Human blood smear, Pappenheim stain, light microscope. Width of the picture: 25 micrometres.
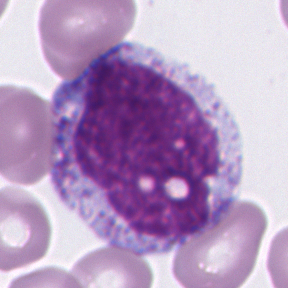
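Promyelocyte: the nucleated cell at the centre of this stained peripheral blood smear. In size, it is about 18 micrometres across, and its nucleus fills about 70% of the cell's area. The nuclear chromatin is finely stippled purple, with no coarse dark clumps. Within the nucleus, the two largest clear round spots lie side by side in its lower part. Around the nucleus, a pale blue-grey rim of cytoplasm runs on all sides, and fine violet granules are scattered through it.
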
